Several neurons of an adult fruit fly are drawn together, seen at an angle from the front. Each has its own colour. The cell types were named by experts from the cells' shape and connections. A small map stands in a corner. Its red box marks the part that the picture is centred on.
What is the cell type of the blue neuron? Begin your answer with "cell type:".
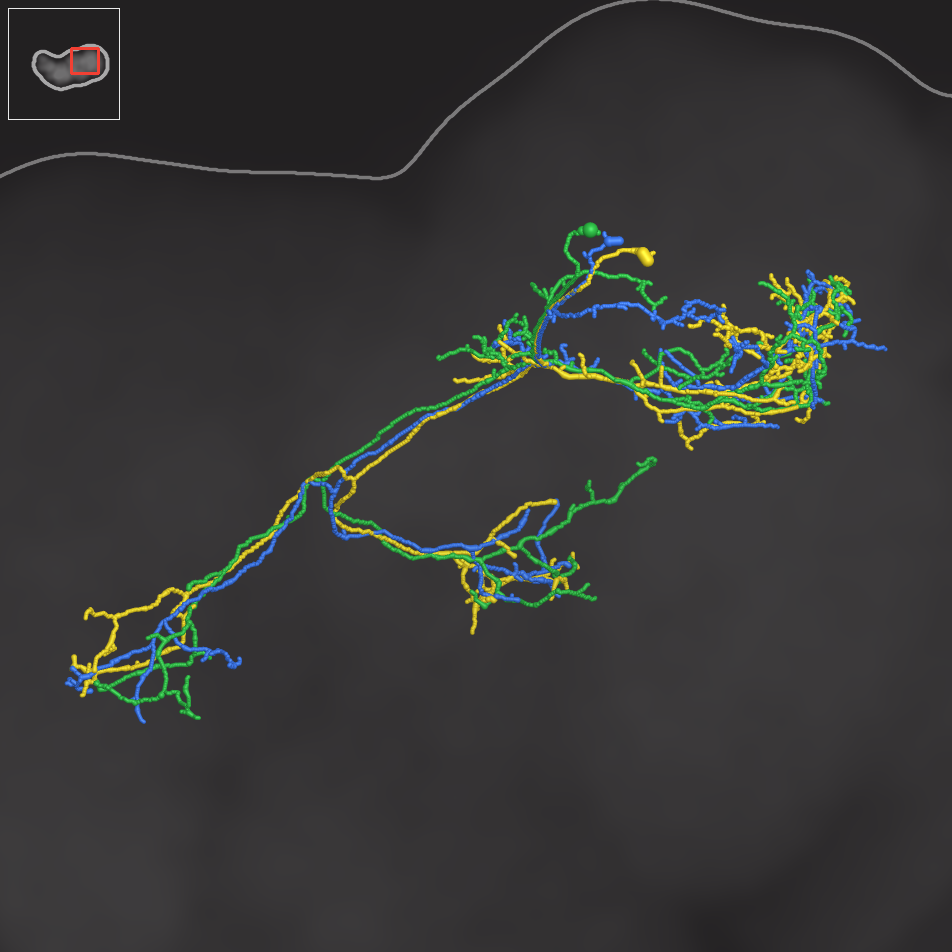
cell type: SIP020_c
